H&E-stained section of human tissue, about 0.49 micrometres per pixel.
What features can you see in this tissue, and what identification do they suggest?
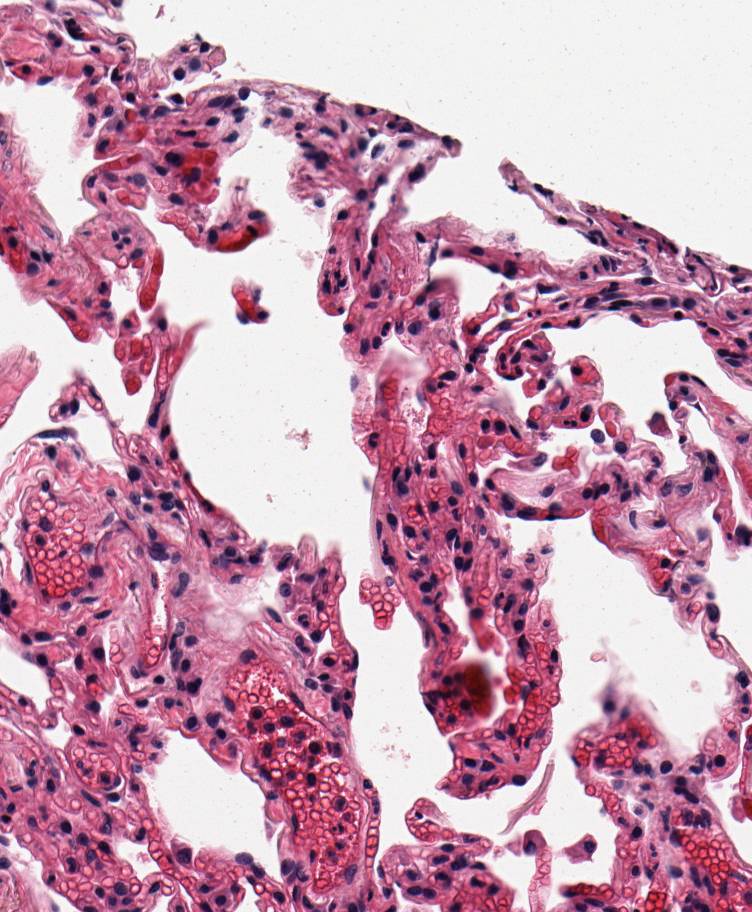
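Architecture: a lace-like network of thin, branching septa separating large open spaces. Vessels: septal capillaries and small vessels are distended and packed with red blood cells, most prominently lower middle and lower left. Nuclei: small, dark, oval to elongated, with scant cytoplasm. Stroma: pale pink, wispy, loose fibrous tissue, broader toward the lower left. Identity: lung.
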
